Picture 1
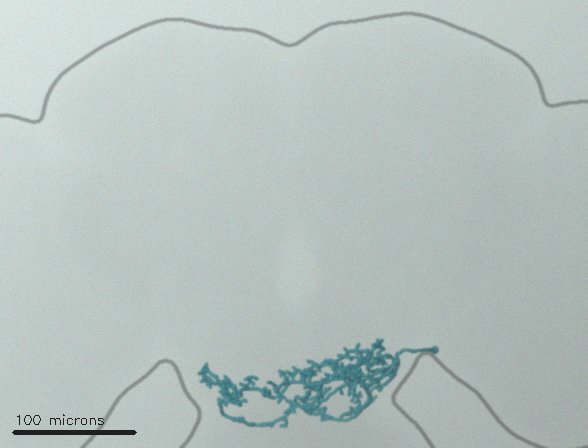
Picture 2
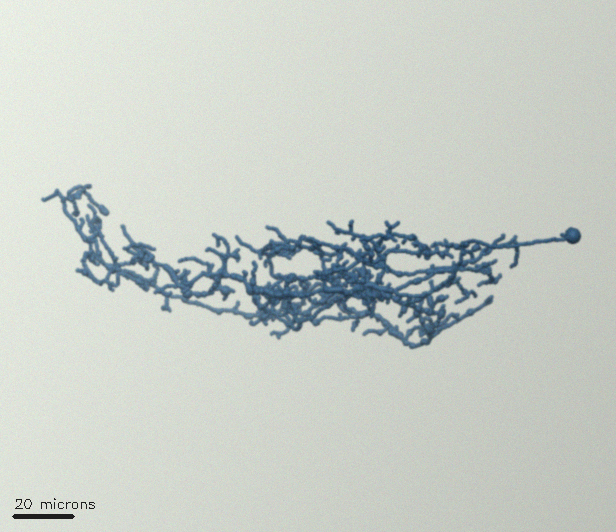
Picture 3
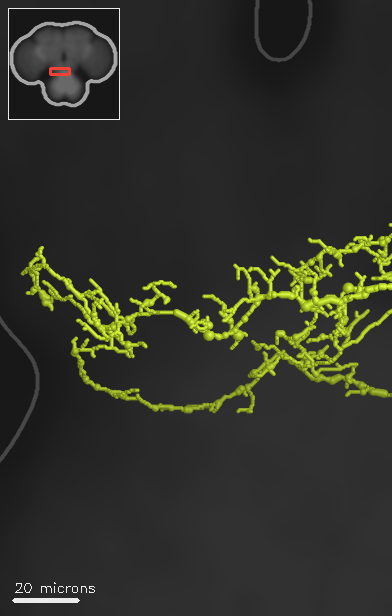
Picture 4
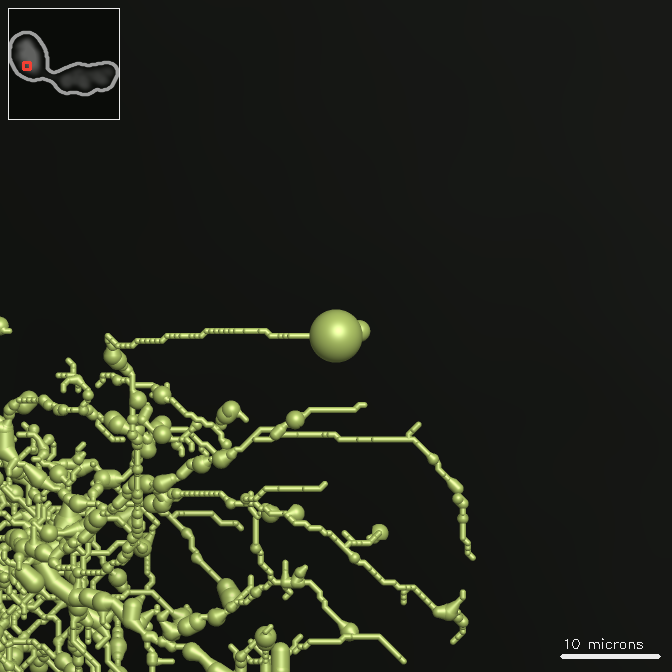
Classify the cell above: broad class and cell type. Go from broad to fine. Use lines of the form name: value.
broad class: central-brain intrinsic neuron
cell type: GNG472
